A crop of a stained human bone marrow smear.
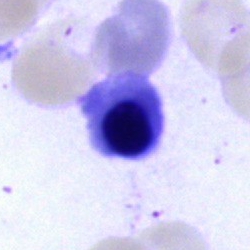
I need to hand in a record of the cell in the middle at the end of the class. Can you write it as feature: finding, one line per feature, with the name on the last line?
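Shape: roughly round, edge slightly ragged on the left
Nucleus: off-centre, toward the lower part of the cell
Chromatin: very dark and dense, staining almost evenly
Cytoplasm: moderate blue-violet rim
Name: erythroblast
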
